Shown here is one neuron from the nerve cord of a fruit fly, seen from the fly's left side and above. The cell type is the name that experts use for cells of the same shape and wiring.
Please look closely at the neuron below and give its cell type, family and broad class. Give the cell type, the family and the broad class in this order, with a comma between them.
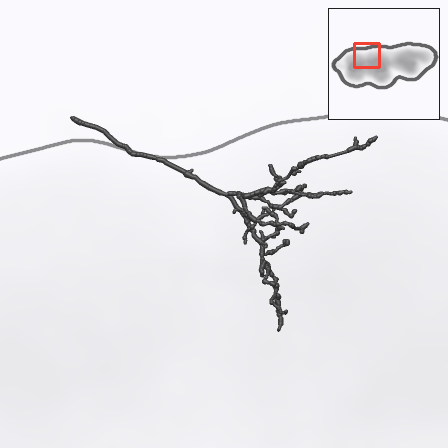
SNpp09, class mechanosensory proprioceptive, sensory neuron entering the nerve cord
